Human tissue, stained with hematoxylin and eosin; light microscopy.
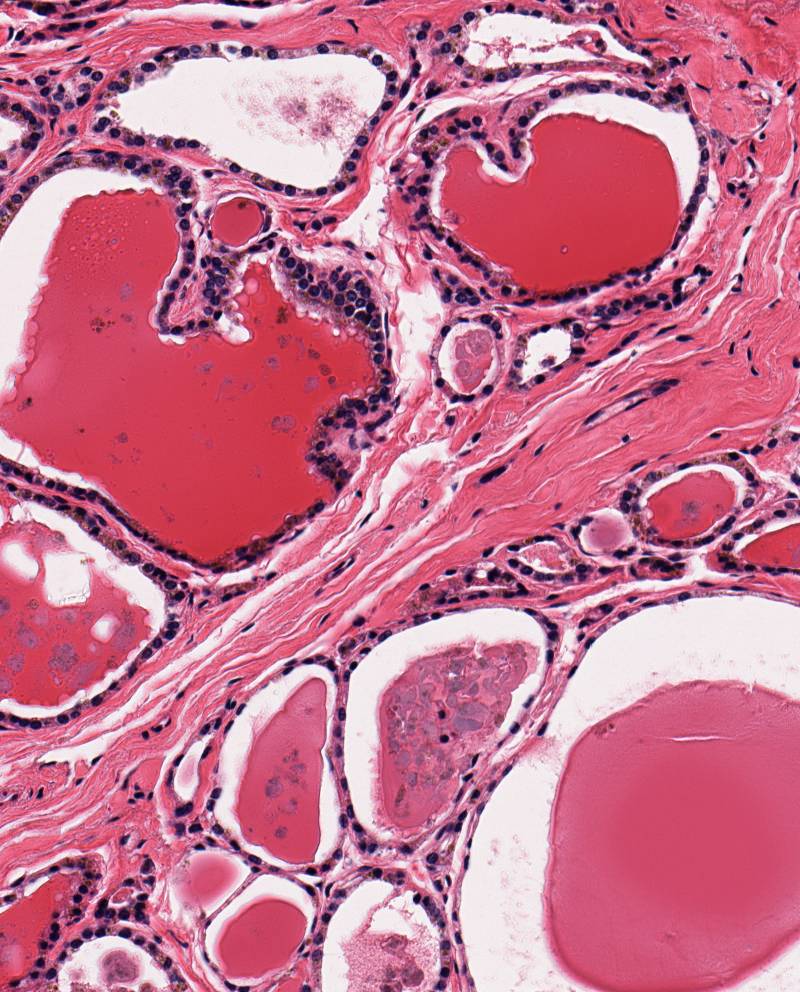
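Thyroid, haematoxylin and eosin. Closed follicles of widely varying size make up the field, the largest at lower right. Most are filled with homogeneous pink colloid. Each is lined by a single layer of flattened to cuboidal cells whose nuclei are small, round and darkly stained.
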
